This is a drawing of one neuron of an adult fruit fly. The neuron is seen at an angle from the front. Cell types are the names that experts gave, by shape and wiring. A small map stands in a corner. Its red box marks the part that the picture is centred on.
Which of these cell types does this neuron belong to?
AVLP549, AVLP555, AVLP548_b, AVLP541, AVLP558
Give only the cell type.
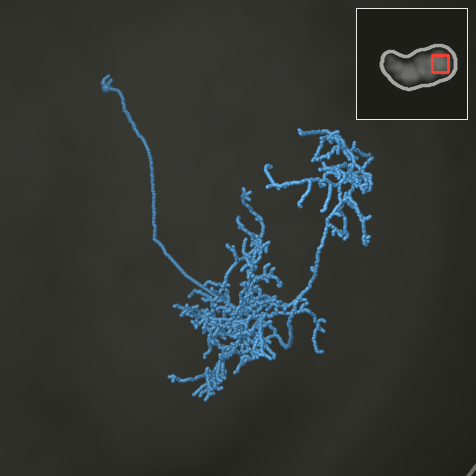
AVLP555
